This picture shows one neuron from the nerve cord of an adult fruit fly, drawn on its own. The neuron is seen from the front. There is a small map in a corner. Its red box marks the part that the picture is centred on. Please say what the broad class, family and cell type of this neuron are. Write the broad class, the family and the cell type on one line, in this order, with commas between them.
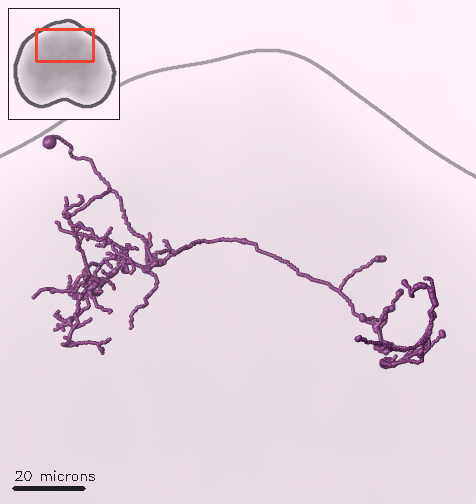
nerve-cord intrinsic neuron, hemilineage 07B, IN07B087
